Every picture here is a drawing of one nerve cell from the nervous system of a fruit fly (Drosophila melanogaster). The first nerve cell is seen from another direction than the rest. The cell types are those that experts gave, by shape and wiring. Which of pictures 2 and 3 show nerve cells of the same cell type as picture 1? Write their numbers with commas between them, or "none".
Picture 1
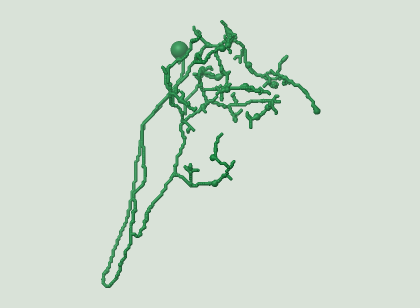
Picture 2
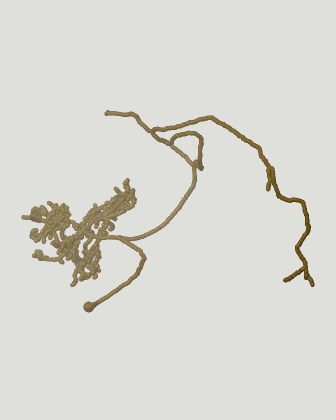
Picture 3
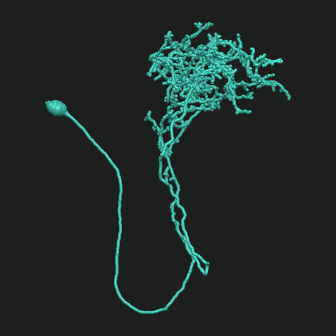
3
